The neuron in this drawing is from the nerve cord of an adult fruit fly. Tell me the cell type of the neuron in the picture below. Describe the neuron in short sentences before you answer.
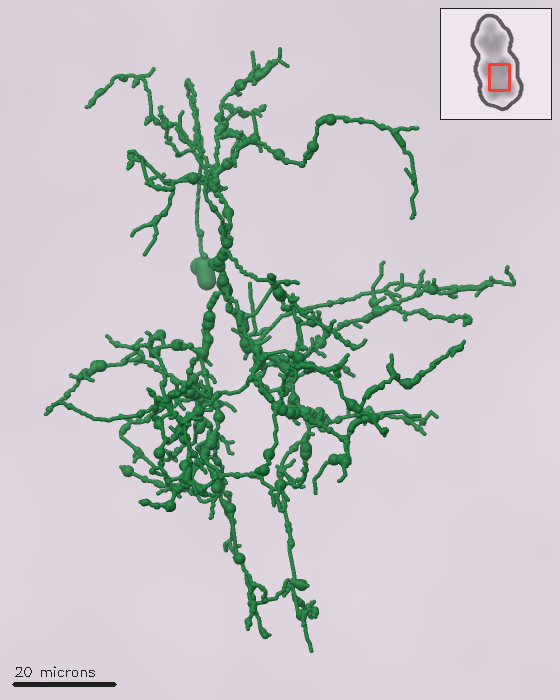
By the scale bar it is about 120 microns tall in this view. More than a hundred branch ends can be seen. It is a nerve-cord intrinsic neuron. Its cell type is IN00A050.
